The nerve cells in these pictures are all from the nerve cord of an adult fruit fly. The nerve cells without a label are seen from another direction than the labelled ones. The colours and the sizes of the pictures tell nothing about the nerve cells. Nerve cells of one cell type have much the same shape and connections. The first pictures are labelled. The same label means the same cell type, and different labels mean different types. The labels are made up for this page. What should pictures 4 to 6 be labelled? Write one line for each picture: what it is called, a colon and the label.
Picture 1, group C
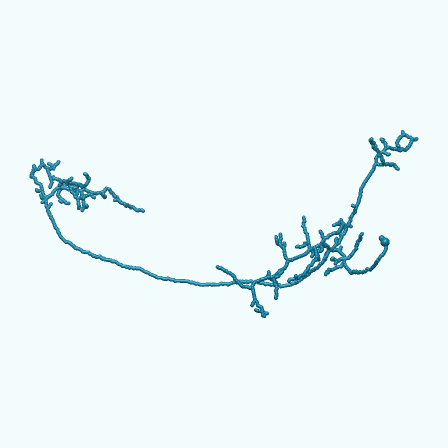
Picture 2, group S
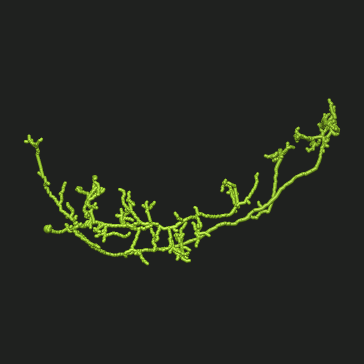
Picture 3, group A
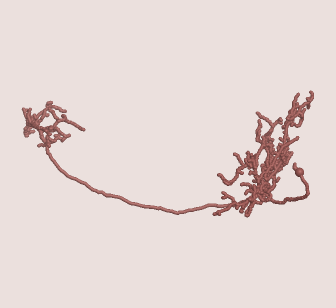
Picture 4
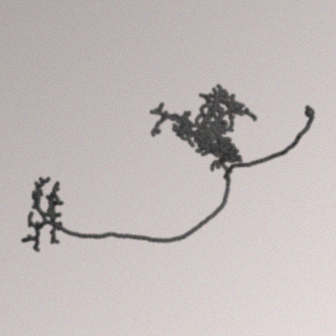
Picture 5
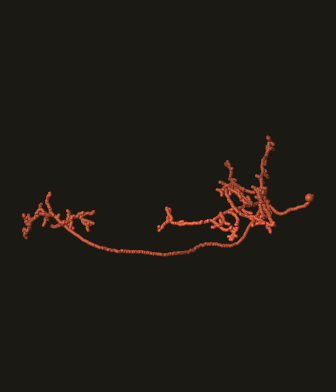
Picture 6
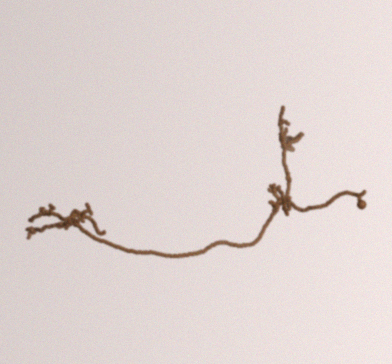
4: group A
5: group S
6: group C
